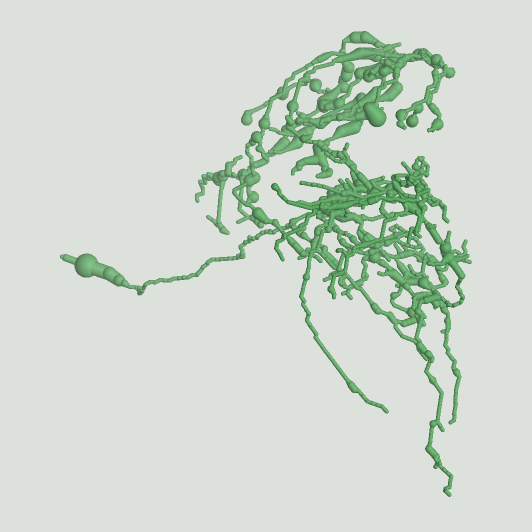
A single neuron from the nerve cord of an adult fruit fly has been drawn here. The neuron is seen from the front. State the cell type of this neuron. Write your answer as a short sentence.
The cell type is INXXX400.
